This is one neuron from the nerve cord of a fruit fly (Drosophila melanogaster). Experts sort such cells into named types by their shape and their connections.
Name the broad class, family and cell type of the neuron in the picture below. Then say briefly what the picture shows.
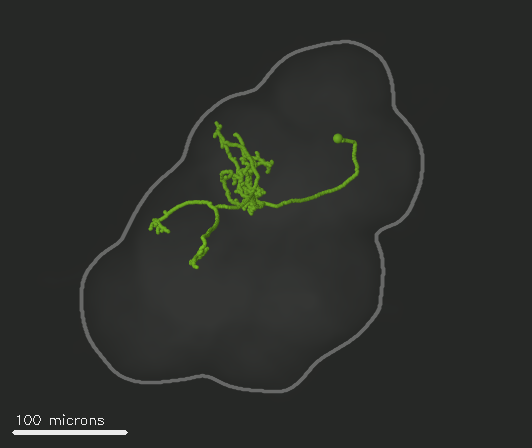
Its broad class is nerve-cord intrinsic neuron. The family is hemilineage 18B. The cell type is IN18B047. From left to right in the picture it spans about 190 microns. As drawn here it is wider than it is tall.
